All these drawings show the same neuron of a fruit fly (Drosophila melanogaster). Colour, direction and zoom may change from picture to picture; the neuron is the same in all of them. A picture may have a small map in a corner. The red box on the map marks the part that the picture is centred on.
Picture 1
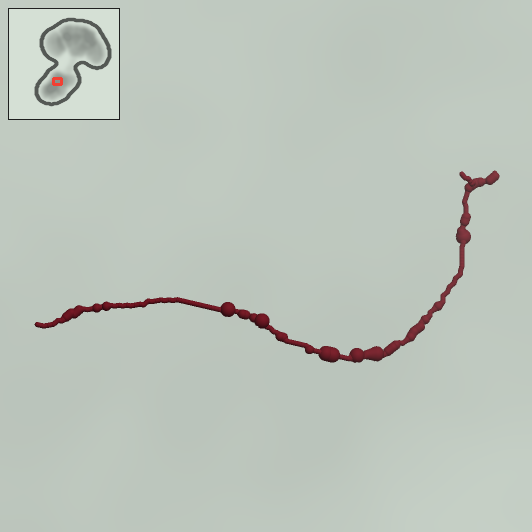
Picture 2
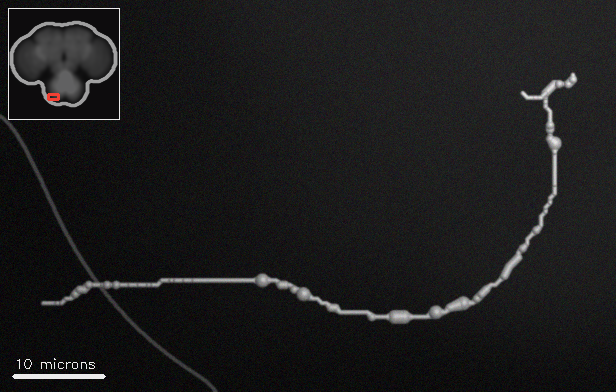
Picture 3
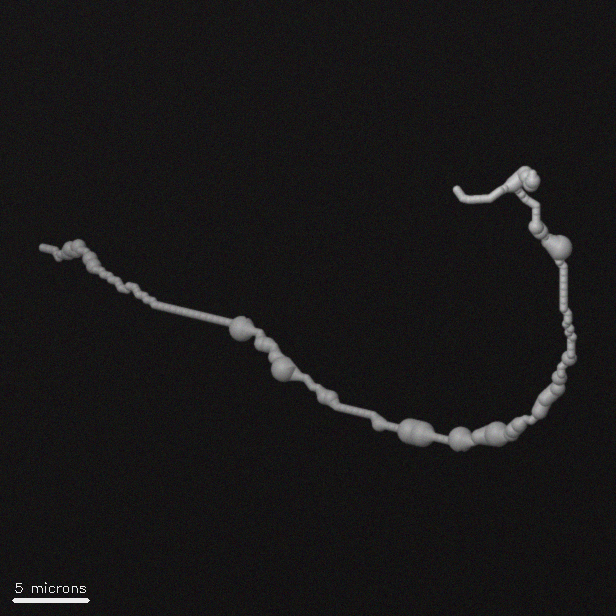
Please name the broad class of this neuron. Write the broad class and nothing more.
sensory neuron entering the nerve cord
